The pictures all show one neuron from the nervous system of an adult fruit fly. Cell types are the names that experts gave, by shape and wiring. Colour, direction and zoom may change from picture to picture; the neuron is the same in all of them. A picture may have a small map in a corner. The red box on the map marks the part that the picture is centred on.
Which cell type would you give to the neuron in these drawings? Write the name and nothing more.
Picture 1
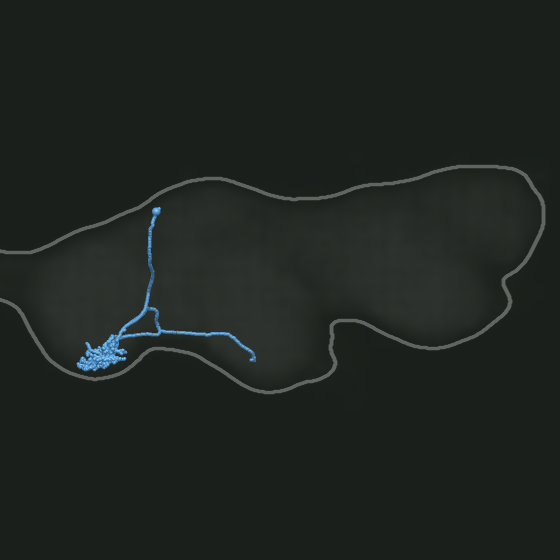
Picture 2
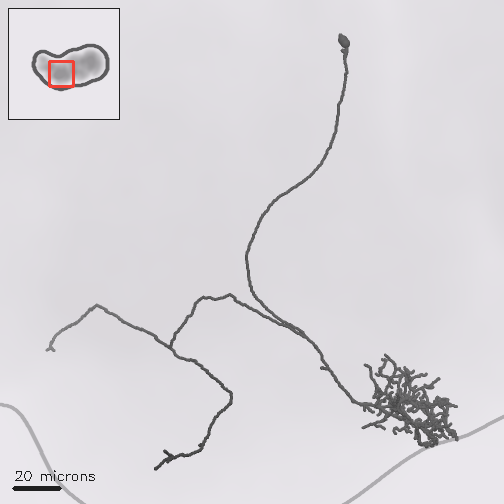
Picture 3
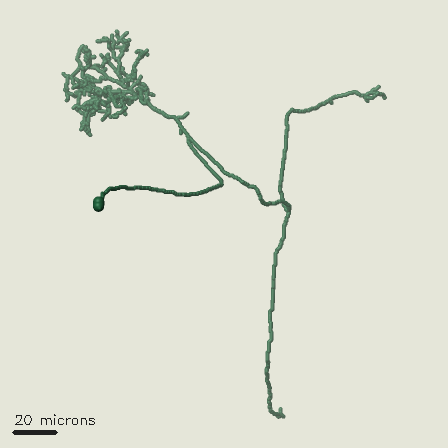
IN23B067_d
